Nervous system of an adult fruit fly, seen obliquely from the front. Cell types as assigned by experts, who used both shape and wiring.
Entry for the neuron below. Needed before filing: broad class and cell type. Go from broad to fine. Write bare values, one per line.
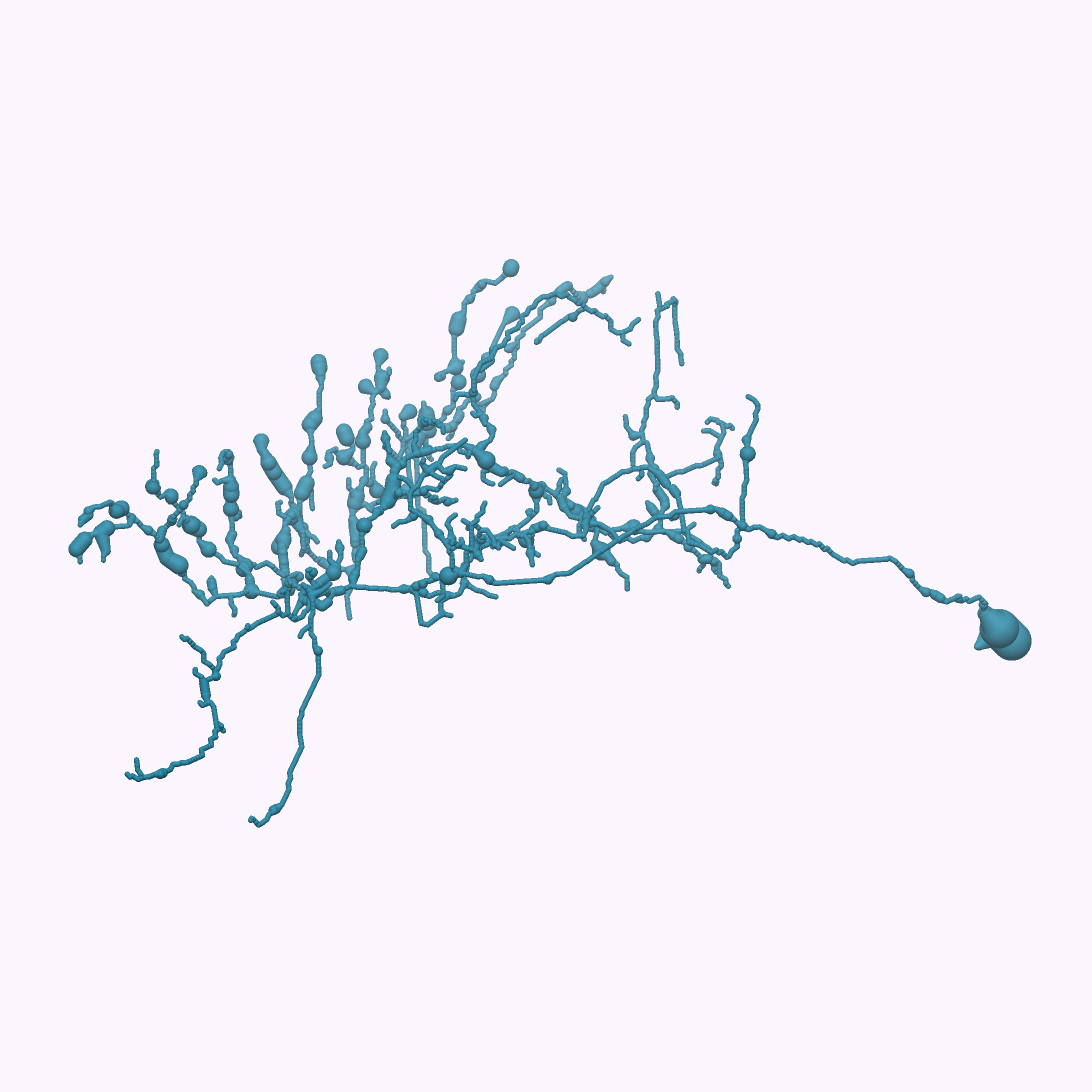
nerve-cord intrinsic neuron
INXXX397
